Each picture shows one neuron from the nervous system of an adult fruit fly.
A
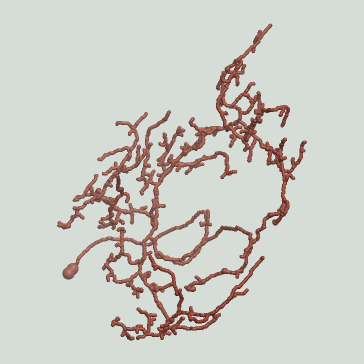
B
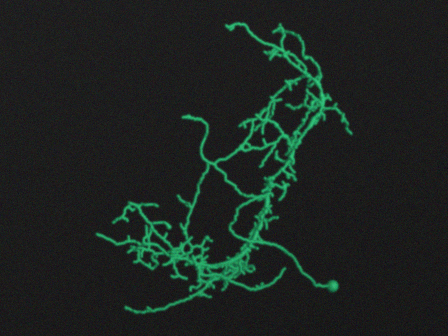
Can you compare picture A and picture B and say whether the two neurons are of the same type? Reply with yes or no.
no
